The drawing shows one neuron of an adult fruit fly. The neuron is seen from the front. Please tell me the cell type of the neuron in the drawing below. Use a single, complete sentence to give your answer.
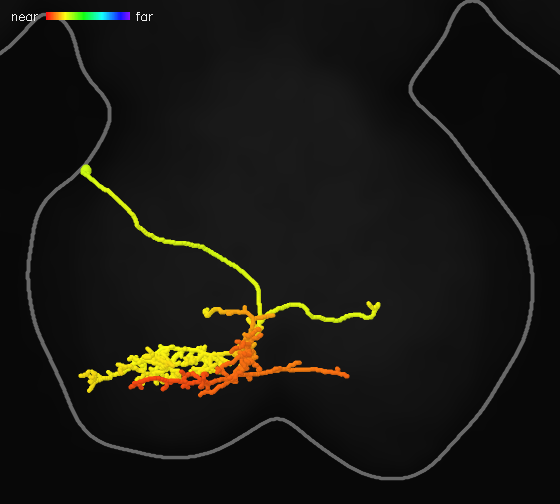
What this neuron is, by cell type, is IN23B065.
